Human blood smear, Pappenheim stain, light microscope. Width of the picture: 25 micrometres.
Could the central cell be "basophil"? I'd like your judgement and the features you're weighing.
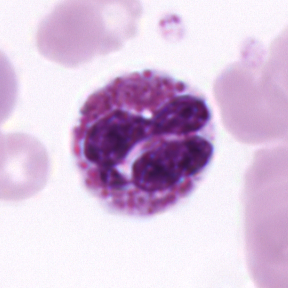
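Round in outline and about 12 micrometres across, the cell has dark purple, coarsely clumped chromatin and no visible nucleoli. Coarse, round, reddish-pink granules fill the cytoplasm.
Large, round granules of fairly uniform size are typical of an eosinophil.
The round, coarse granules here agree with that.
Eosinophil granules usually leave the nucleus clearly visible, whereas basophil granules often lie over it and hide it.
Here the nucleus's clumped chromatin can be made out, which favours eosinophil and counts against basophil.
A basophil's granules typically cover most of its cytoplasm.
The filled cytoplasm would suit that too, so it settles nothing. The name basophil does not fit; this cell is an eosinophil.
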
